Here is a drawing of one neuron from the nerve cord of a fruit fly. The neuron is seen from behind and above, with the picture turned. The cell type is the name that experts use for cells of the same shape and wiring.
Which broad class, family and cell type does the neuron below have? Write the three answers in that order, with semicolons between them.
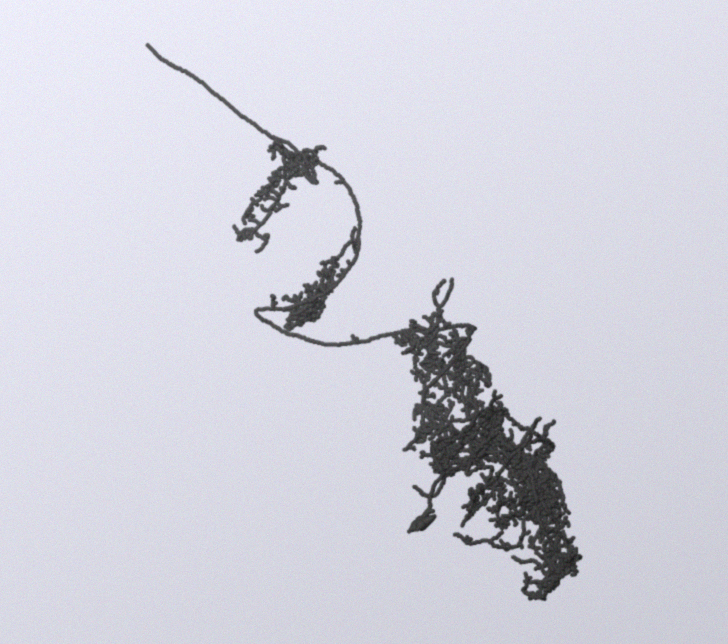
ascending neuron; hemilineage 01B; AN01B002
